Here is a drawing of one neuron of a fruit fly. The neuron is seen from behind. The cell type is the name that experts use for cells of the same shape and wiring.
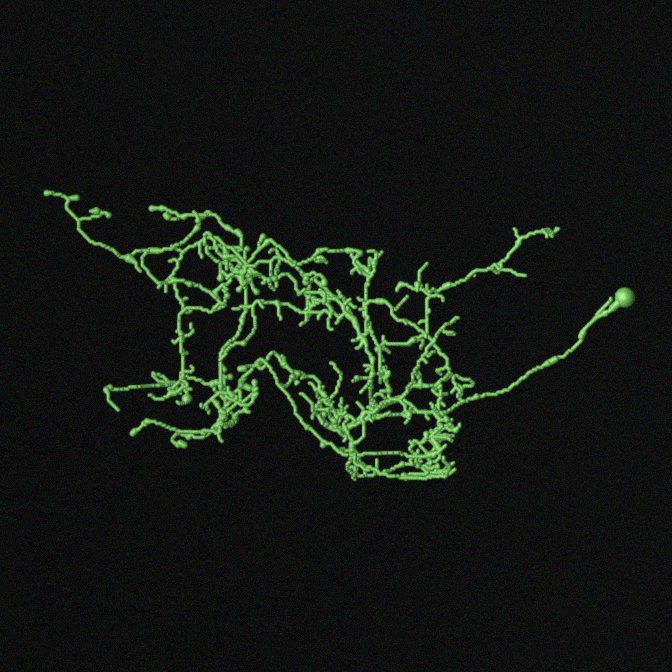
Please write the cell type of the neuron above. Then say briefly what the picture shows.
Its cell type is GNG456. This is a central-brain intrinsic neuron. The cell body can be seen on the right of the picture. The picture shows more than a hundred branch ends.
